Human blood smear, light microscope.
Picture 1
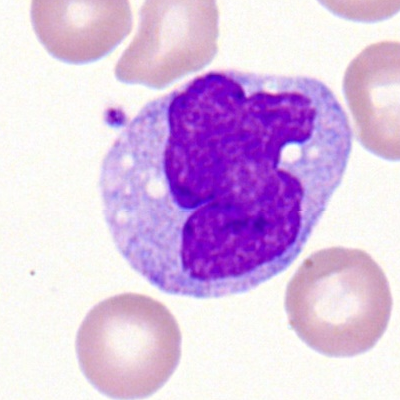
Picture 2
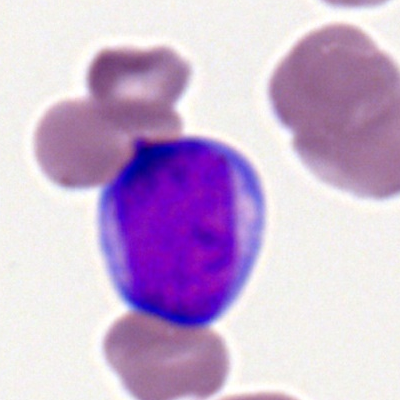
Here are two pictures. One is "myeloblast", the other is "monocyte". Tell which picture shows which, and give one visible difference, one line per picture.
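Picture 1 – monocyte. Several small clear vacuoles are scattered in the cytoplasm.
Picture 2 – myeloblast. The cytoplasm shows no vacuoles.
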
